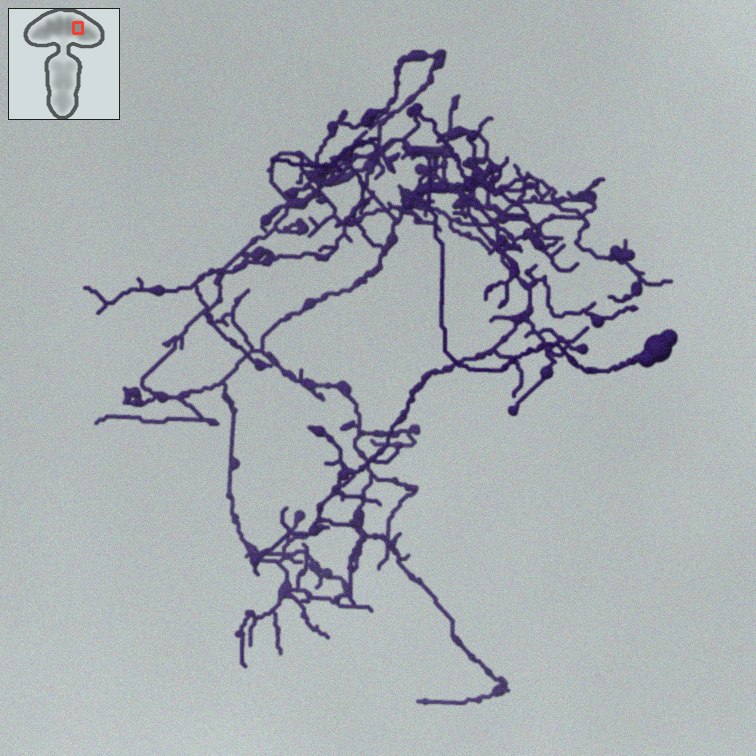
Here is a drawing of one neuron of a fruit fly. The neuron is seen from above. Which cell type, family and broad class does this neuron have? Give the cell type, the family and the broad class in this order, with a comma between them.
SLP118, hemilineage SLPad1_anterior, central-brain intrinsic neuron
